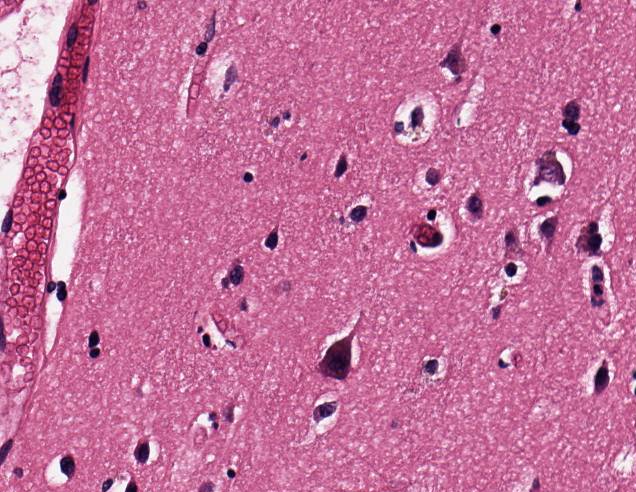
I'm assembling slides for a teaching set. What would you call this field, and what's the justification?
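What you are looking at here is cerebral cortex. Most of the field is a fine, evenly granular pink neuropil, with cells lying singly within it. In the lower centre, a large neuron with a dark triangular body sends a tapering process upward. The small, round, dark nuclei with little visible cytoplasm, scattered across the field, are glial nuclei.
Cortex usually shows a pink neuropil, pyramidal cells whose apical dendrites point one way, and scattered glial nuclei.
Along the left edge, a vessel runs vertically, packed with red blood cells.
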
